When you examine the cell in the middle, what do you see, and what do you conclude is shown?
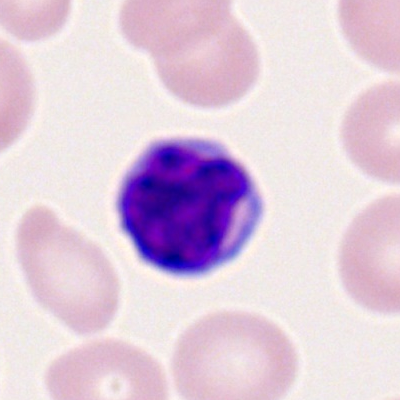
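Nearly the whole cell is occupied by the nucleus. It forms a single mass with irregular folds rather than separate lobes. Its chromatin is dark purple and coarsely clumped, and the cytoplasm is pale blue. This cell is a lymphocyte.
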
